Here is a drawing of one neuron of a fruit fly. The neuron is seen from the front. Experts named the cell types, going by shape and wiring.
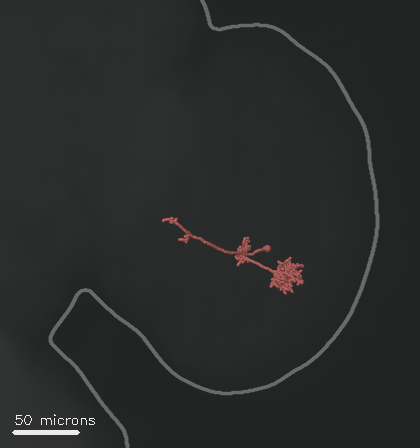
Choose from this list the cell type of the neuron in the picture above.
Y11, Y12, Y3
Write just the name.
Y3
